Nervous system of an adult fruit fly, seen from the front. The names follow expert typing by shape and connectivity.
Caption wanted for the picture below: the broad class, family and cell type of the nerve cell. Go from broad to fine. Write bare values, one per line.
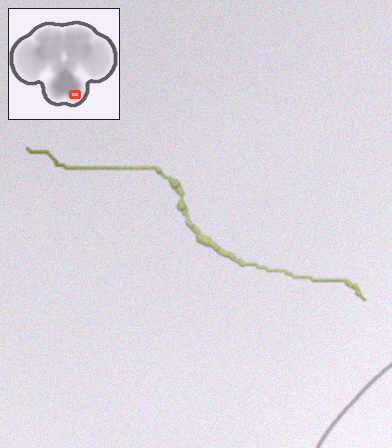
sensory neuron entering the nerve cord
class mechanosensory tactile
SNta29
